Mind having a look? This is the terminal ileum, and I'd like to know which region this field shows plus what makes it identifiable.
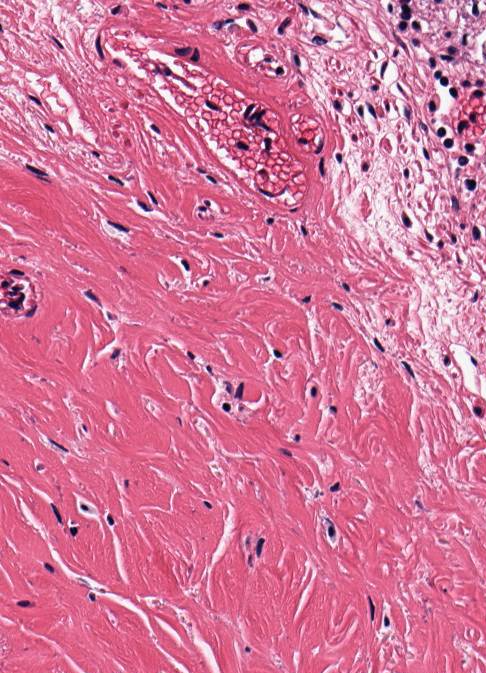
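The section shows dense connective tissue: pink collagen fills most of the field, including the whole left side and lower half. Its bundles are wavy and interlace in varied directions, holding sparse, dark, mostly slender or spindle-shaped nuclei.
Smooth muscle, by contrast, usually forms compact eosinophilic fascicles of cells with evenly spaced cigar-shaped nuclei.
No epithelium is present.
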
